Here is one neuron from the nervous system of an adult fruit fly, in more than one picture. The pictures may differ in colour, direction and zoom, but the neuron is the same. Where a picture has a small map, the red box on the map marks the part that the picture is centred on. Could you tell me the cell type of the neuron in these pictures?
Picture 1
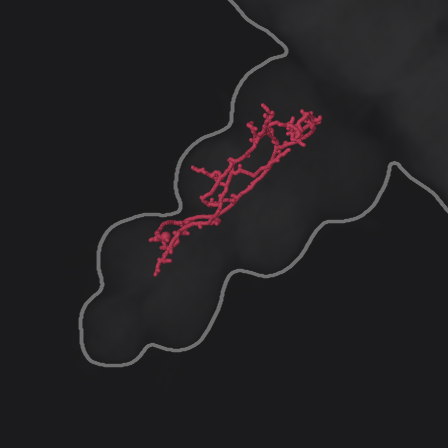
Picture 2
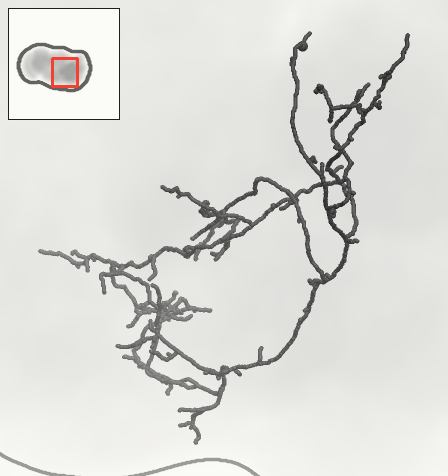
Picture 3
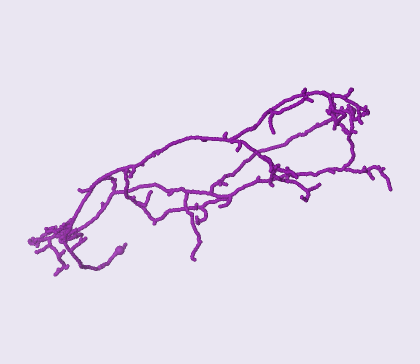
IN17A053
